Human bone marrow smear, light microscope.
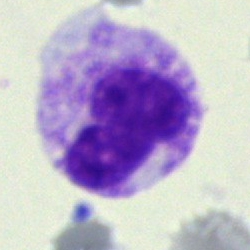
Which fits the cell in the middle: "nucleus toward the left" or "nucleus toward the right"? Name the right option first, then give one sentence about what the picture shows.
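Nucleus toward the right. The cytoplasm is pale lilac and widest at the upper left of the cell.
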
